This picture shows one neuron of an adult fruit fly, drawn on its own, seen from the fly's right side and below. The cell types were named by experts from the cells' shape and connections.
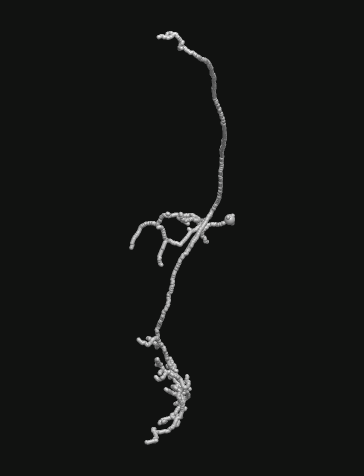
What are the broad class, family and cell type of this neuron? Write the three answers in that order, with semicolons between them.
central-brain intrinsic neuron; hemilineage LHd1; LHAD3a8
